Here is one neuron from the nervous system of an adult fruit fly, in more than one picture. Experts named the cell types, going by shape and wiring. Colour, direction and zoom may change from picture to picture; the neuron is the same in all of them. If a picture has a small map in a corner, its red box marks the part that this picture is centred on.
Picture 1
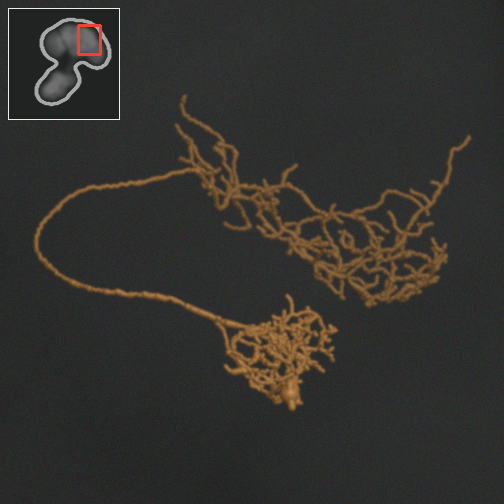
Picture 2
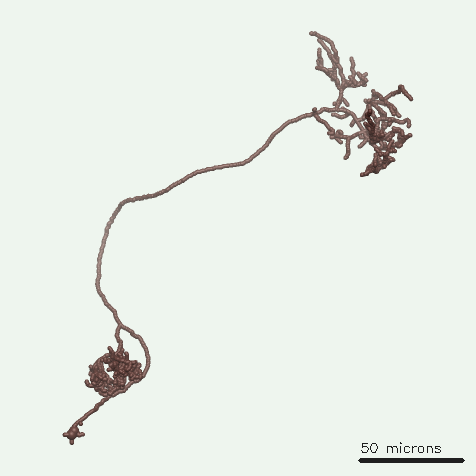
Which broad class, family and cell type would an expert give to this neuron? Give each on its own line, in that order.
central-brain intrinsic neuron
hemilineage ALv1
VL1_vPN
